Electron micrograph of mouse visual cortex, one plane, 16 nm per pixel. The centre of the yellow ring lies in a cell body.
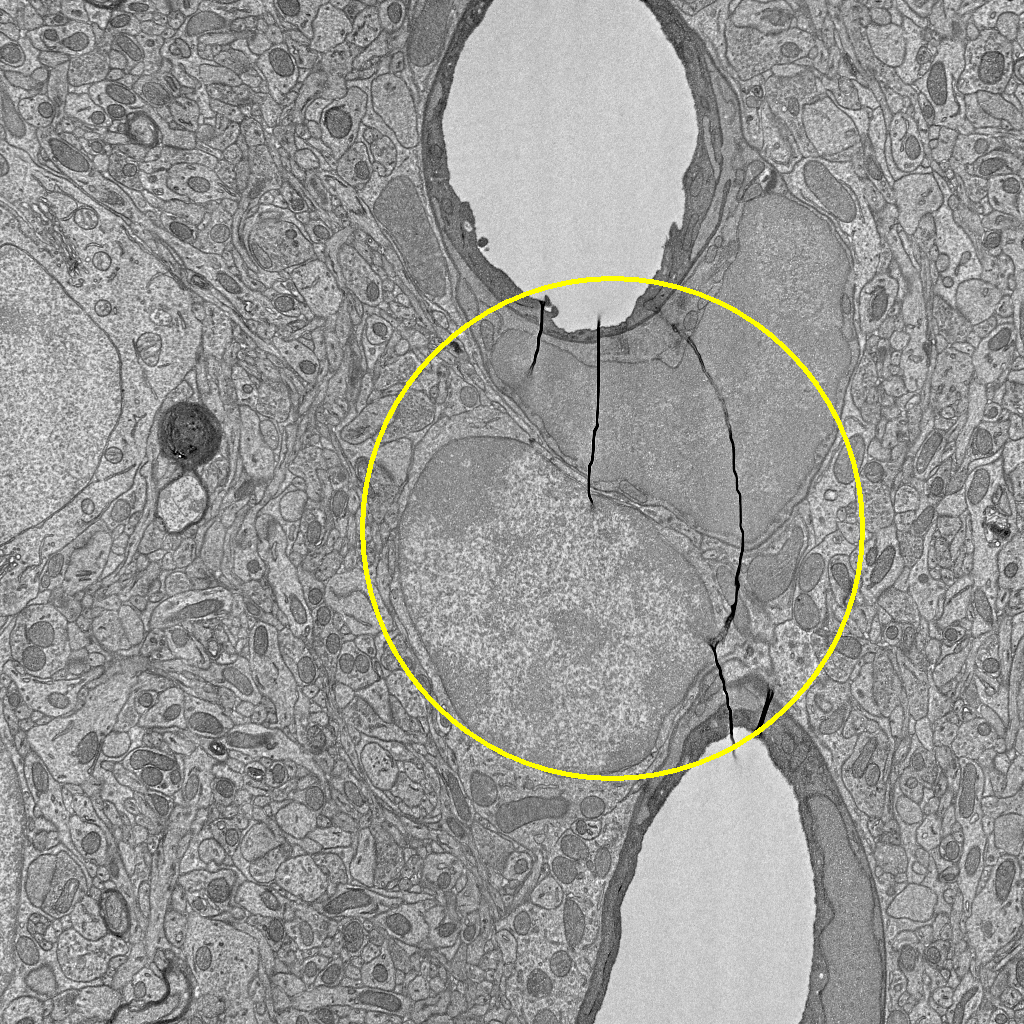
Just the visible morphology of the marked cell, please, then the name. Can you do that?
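Look first at the nucleus: a large oval, its whole outline inside the ring. Its envelope runs smoothly, with no deep infoldings. The chromatin is mottled, pale granular areas mixed with darker patches over the whole nucleus. No thick process can be seen leaving the body. This is an oligodendrocyte.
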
